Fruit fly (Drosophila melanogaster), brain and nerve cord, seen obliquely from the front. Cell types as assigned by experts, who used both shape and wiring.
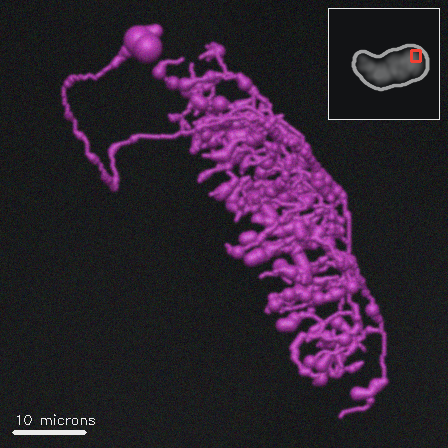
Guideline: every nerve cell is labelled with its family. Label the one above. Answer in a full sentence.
The family is Pm.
